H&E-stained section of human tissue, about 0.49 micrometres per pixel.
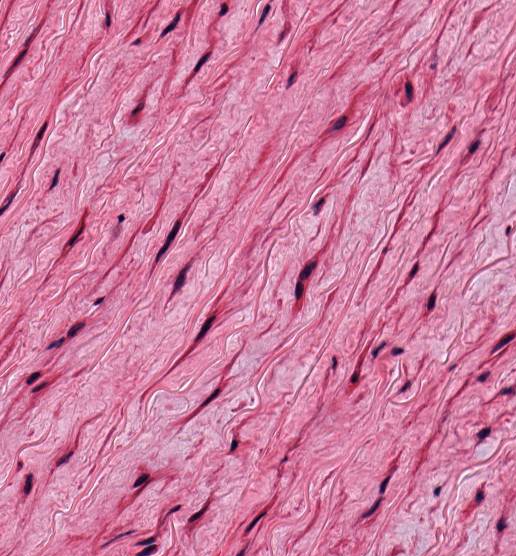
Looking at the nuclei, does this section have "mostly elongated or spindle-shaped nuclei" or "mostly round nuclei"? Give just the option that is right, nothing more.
Mostly elongated or spindle-shaped nuclei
